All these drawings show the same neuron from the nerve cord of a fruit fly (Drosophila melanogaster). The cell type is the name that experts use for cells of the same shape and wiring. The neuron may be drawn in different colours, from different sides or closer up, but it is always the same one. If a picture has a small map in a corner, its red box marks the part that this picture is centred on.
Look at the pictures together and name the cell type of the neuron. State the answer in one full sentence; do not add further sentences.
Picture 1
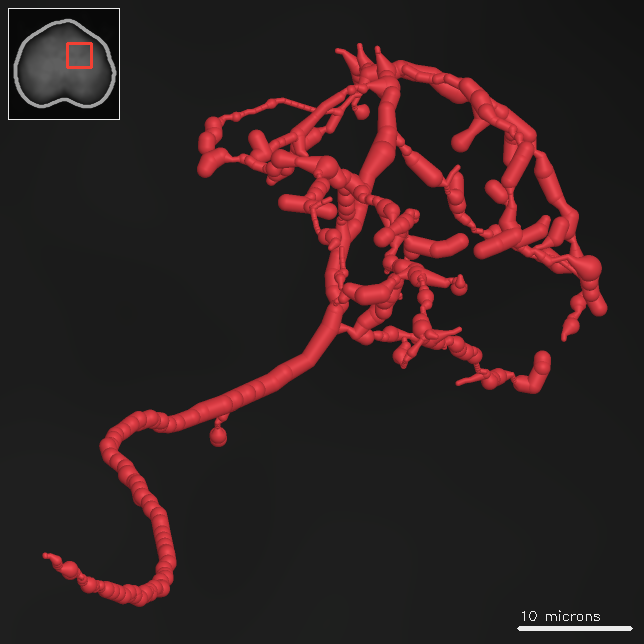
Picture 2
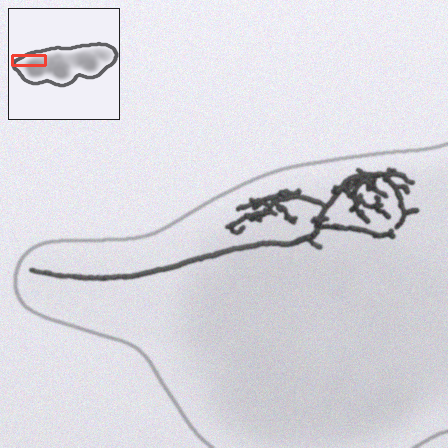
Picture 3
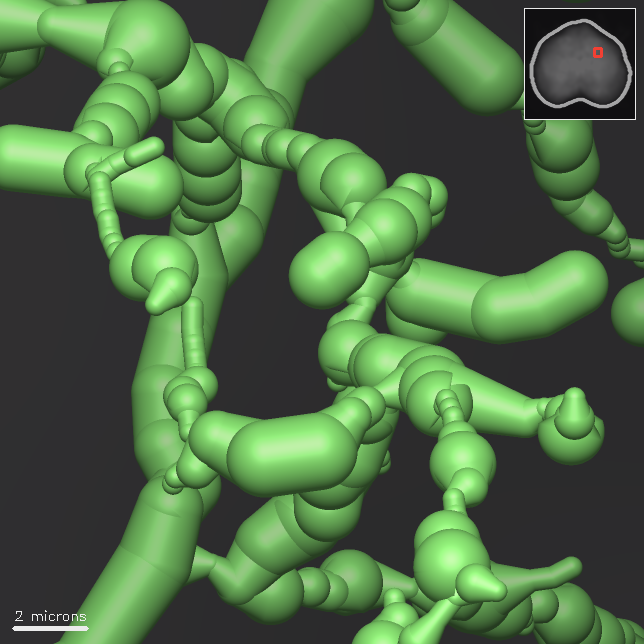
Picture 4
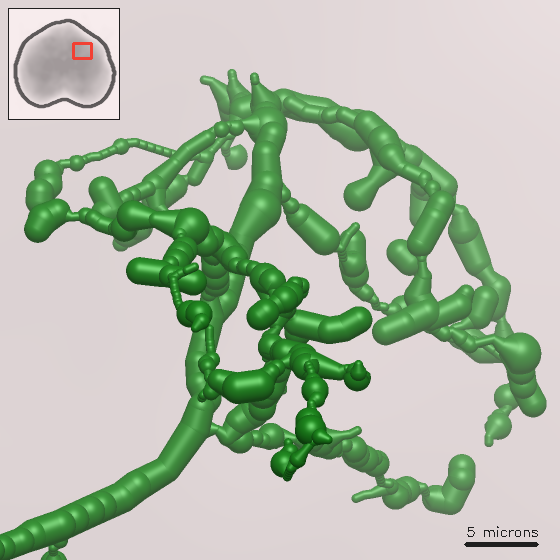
This neuron is a member of the IN06B040 cell type.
